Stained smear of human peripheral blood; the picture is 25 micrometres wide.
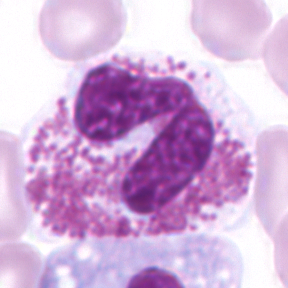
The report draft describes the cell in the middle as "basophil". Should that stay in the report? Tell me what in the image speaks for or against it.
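Nucleus bilobed: one lobe upper left, the other lower and to the right. Chromatin dark purple, clumped. Cytoplasm crowded with many pinkish-red granules, round and of fairly even size.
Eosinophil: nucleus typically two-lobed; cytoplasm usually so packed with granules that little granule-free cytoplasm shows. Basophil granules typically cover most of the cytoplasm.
The two lobes fit eosinophil; the crowded cytoplasm fits both names.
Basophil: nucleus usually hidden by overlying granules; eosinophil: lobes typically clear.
Both lobes here can be placed, which counts against basophil. Verdict: eosinophil, not basophil.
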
